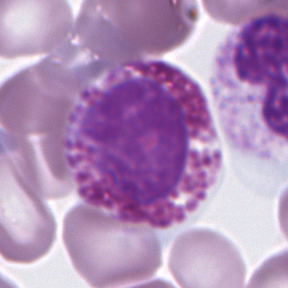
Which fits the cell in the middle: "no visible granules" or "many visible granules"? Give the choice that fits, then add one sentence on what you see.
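Many visible granules. The cytoplasm is packed with coarse round granules.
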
